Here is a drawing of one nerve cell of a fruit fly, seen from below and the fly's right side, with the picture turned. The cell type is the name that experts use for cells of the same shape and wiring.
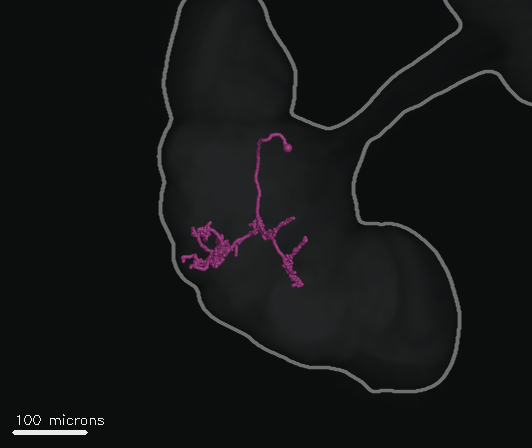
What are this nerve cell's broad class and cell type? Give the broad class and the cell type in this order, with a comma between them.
central-brain intrinsic neuron, ATL018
